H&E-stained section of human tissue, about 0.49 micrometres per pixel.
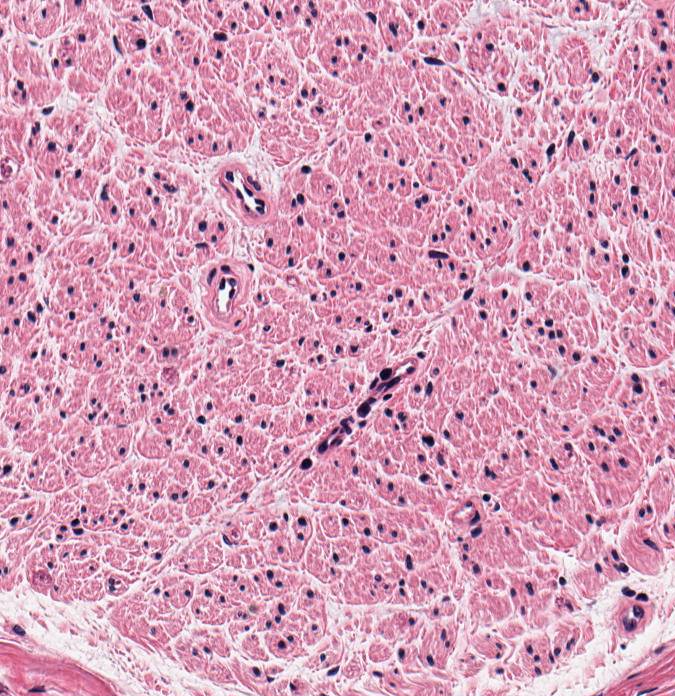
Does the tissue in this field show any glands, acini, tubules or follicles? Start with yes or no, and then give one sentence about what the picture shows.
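No. No epithelium, glands or fat cells are present anywhere in the field.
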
